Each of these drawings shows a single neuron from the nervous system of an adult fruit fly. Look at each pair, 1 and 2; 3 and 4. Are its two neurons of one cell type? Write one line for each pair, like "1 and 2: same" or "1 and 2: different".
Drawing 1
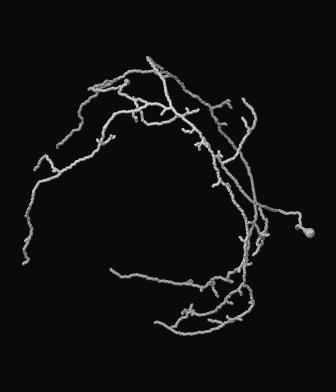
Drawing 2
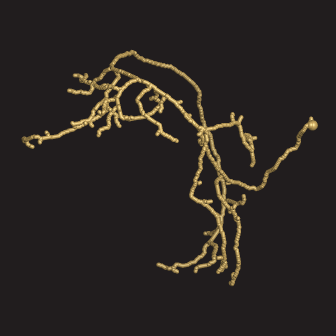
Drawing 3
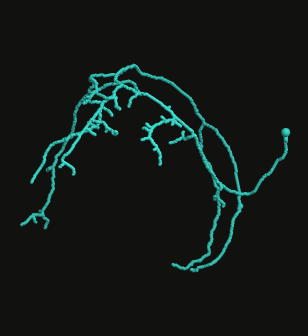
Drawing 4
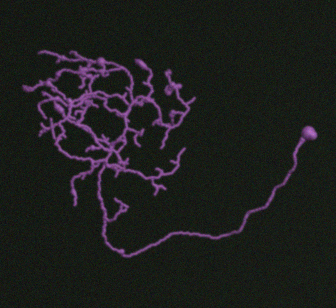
1 and 2: different
3 and 4: same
